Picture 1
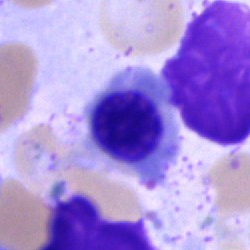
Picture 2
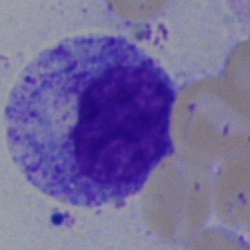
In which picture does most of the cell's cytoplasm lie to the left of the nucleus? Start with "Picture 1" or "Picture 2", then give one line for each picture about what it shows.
Picture 2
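What picture 1 shows: The cytoplasm forms a rim around the nucleus that is wider at the top and lower right than at the left.
What picture 2 shows: The nucleus sits off-centre toward the right side of the cell.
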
